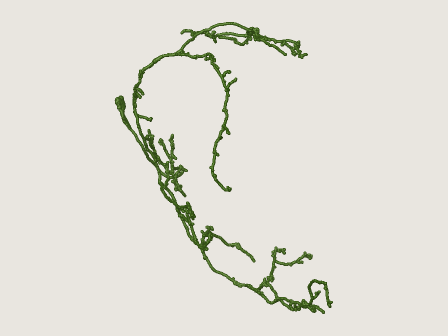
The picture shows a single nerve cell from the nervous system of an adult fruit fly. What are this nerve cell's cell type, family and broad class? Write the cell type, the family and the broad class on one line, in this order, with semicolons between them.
IN13A036; hemilineage 13A; nerve-cord intrinsic neuron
